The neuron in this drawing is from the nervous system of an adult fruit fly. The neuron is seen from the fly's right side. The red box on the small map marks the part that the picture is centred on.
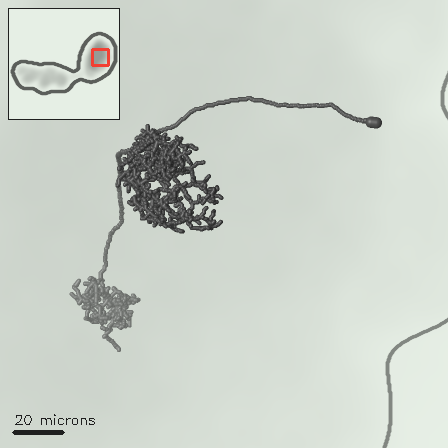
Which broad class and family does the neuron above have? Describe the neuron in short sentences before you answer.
The cell body can be seen at the upper right of the picture. By the scale bar it is about 130 microns wide in this view. Dozens of branch ends can be seen. This is a central-brain intrinsic neuron. The family is hemilineage VLPa2.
